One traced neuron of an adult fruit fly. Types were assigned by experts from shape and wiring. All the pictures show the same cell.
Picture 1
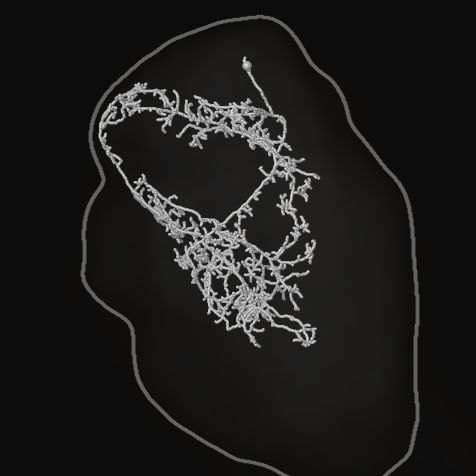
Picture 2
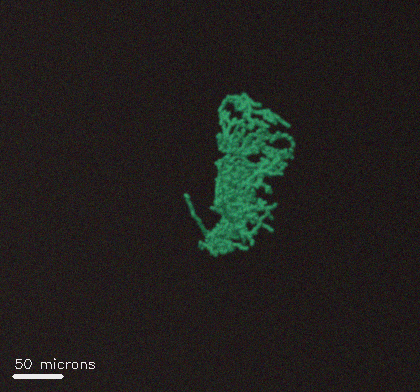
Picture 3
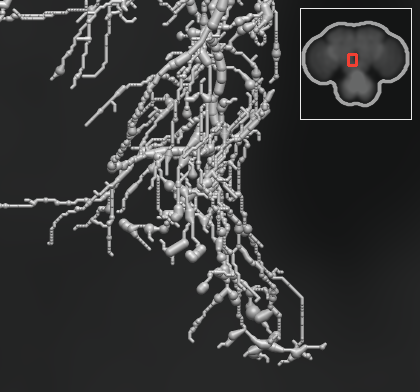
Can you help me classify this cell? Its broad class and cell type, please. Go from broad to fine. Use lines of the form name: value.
broad class: central-brain intrinsic neuron
cell type: LAL134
